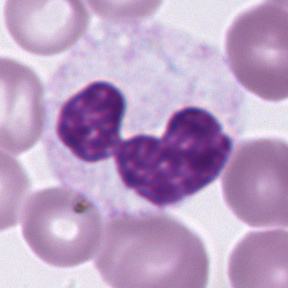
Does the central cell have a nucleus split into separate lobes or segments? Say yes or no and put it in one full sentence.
Yes, into two or more lobes the nucleus of this cell is divided.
